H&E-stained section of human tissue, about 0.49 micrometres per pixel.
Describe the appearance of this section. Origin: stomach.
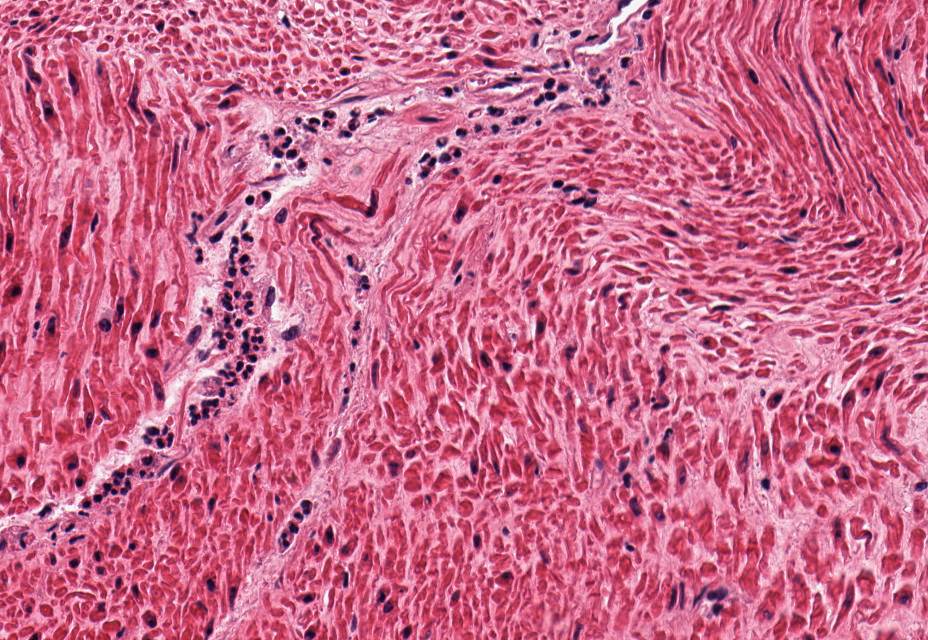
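Toward the upper right, the muscle cells follow a curved, wavy course. Their cytoplasm is strongly eosinophilic. Where cells are cut along their length, the nuclei are elongated with blunt ends. A septum runs diagonally from the upper centre to the lower left and holds clusters of small, dark, round nuclei.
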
